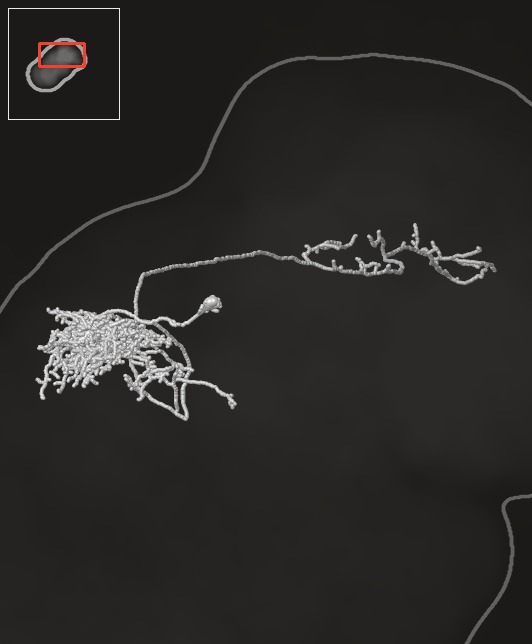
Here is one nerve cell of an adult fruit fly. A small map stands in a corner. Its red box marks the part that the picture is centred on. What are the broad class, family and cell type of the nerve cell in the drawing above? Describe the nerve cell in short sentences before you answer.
The cell body is in the middle of the picture. Dozens of branch ends can be seen. It is a descending neuron. The family is DNge. Its cell type is DNge042.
